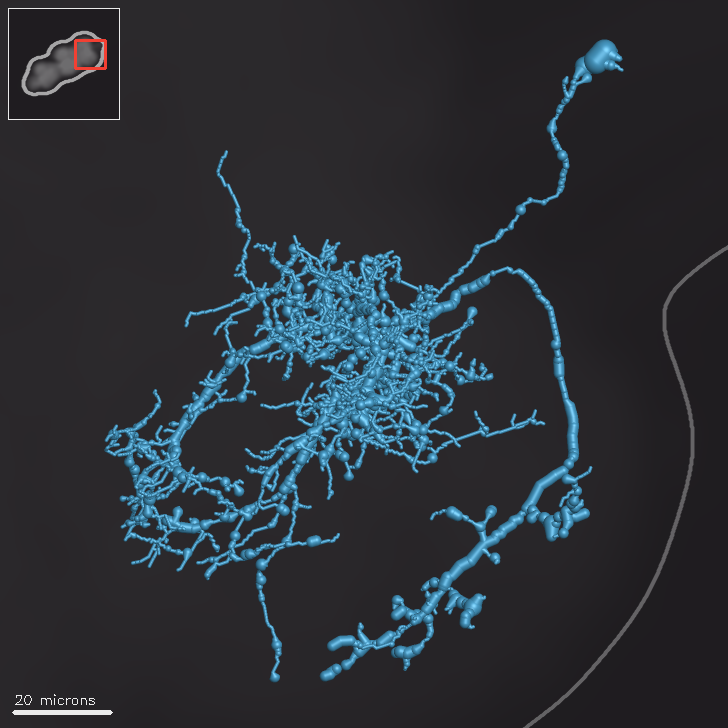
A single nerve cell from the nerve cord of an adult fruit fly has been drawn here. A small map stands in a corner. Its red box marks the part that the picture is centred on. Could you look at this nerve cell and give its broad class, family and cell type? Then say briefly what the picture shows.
Its broad class is nerve-cord intrinsic neuron. Its family is hemilineage 16B. It is of cell type IN16B033. By the scale bar it is about 130 microns tall in this view. More than a hundred branch ends can be seen.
